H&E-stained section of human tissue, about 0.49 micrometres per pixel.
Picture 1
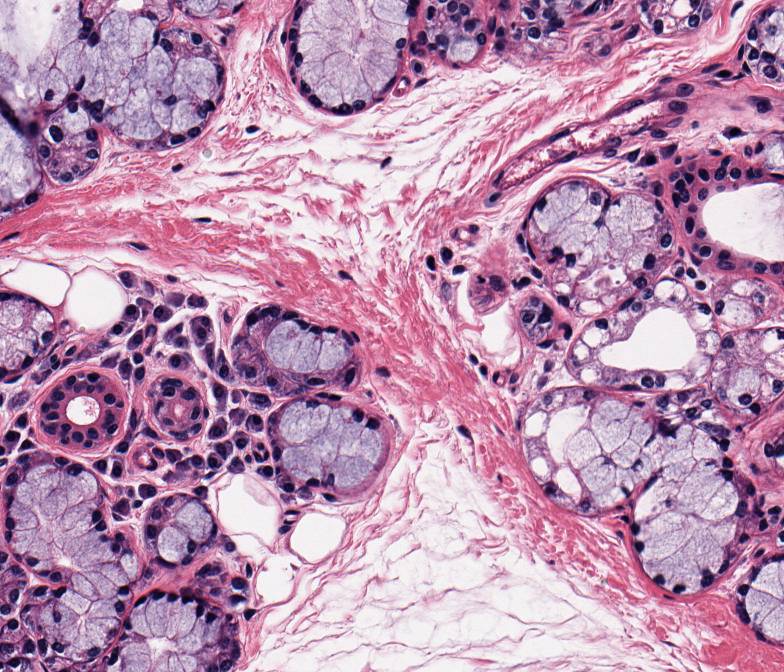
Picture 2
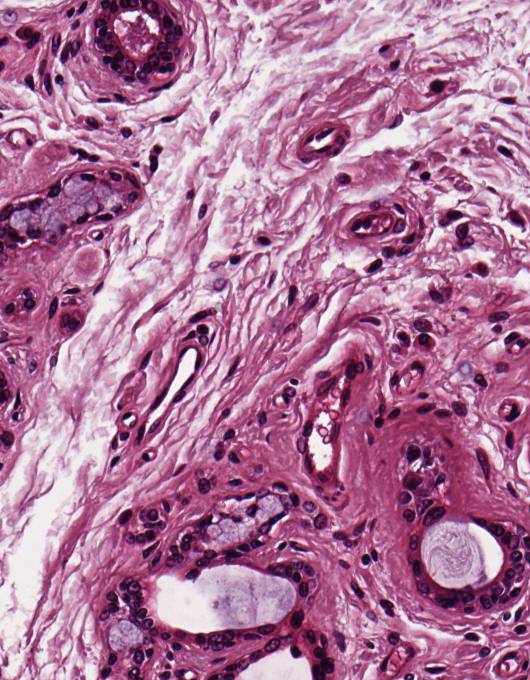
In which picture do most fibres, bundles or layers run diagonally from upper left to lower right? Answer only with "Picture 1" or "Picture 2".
Picture 1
